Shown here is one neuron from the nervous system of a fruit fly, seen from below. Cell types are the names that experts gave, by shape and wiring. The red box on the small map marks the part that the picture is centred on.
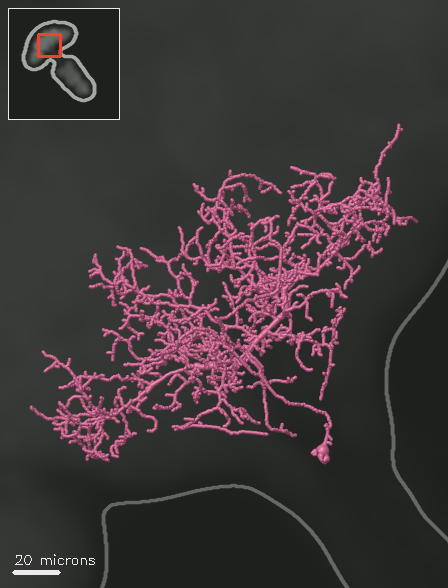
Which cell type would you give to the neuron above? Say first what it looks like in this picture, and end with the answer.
It is in the brain and does not reach the nerve cord. By the scale bar it is about 170 microns wide in this view. The picture shows more than a hundred branch ends. This is a central-brain intrinsic neuron. The cell type is GNG006.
